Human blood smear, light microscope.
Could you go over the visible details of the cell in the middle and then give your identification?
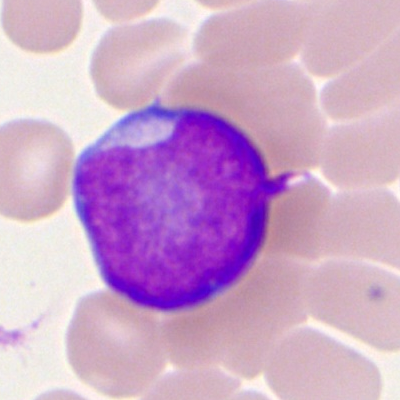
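The outline is roughly round, with a slightly uneven edge. The nucleus occupies nearly the entire cell. No granules are visible in the cytoplasm. A small pointed projection extends from the right edge. This cell is a myeloblast.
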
